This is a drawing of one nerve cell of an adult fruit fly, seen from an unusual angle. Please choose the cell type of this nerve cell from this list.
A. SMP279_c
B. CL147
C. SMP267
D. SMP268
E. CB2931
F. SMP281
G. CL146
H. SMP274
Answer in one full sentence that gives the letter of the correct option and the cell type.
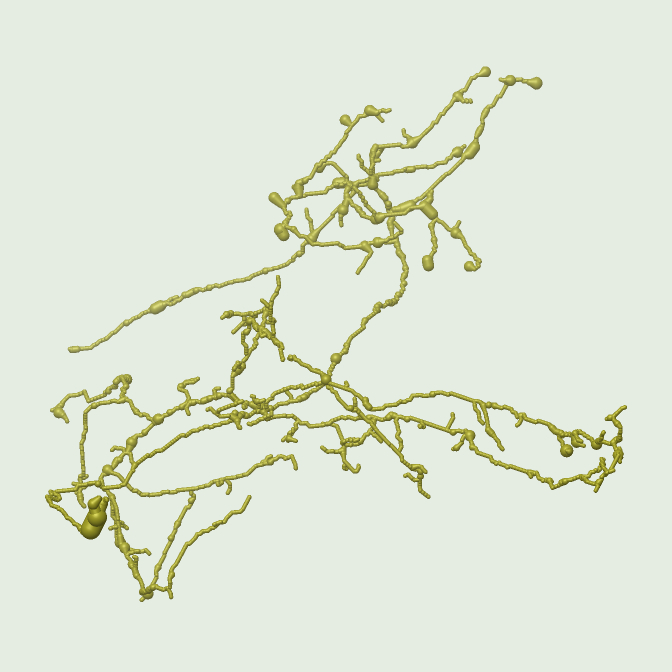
Cell type SMP274, option H, is the one the nerve cell has.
